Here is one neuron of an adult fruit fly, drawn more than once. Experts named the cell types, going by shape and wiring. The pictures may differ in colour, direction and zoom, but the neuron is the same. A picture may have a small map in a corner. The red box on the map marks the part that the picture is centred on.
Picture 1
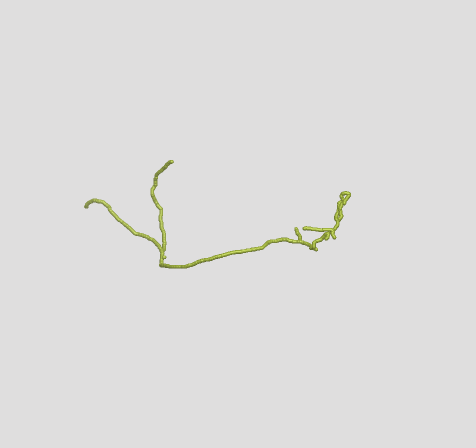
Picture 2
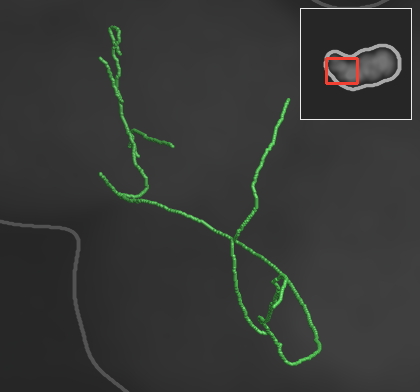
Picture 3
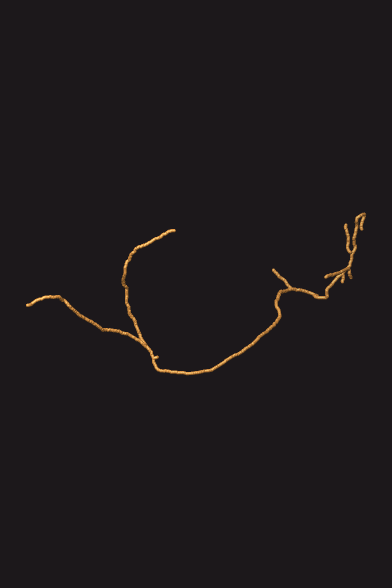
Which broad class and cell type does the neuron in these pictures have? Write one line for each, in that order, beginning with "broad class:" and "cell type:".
broad class: sensory neuron entering the nerve cord
cell type: SNxx25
